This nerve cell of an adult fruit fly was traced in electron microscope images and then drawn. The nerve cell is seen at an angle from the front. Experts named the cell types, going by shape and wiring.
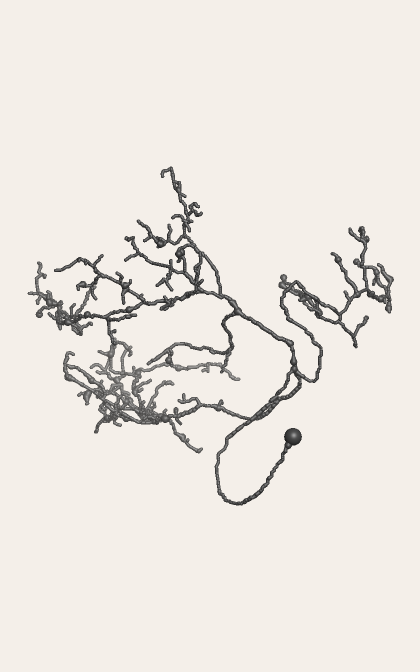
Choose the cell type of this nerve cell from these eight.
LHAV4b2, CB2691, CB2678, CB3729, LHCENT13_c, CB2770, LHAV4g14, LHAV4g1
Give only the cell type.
LHCENT13_c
